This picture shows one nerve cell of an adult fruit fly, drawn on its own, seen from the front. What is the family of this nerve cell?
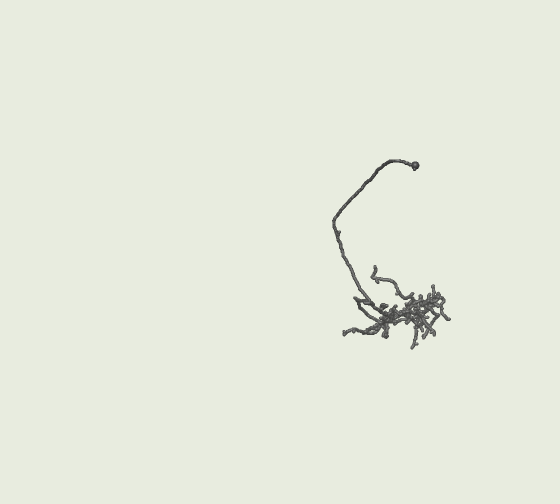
hemilineage WEDd1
